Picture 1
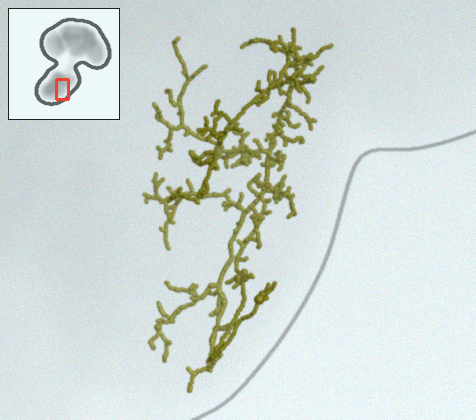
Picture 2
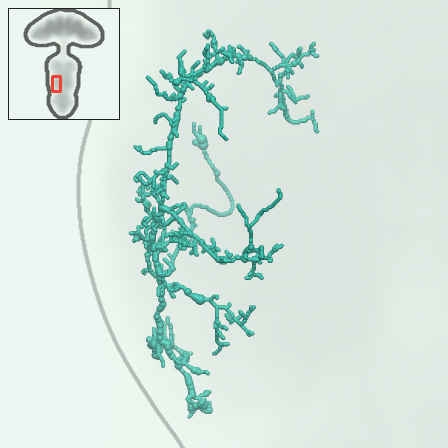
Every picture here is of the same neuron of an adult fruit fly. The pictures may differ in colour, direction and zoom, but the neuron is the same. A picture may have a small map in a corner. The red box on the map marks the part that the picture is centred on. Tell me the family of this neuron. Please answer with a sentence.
The family is hemilineage 13A.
